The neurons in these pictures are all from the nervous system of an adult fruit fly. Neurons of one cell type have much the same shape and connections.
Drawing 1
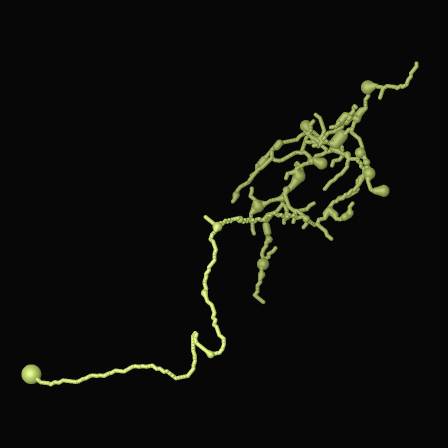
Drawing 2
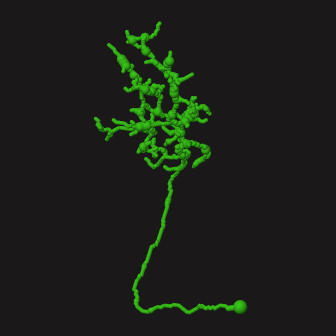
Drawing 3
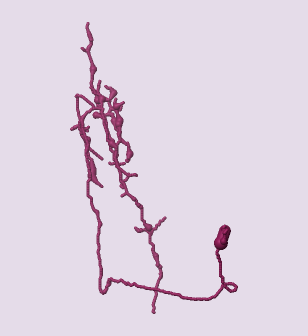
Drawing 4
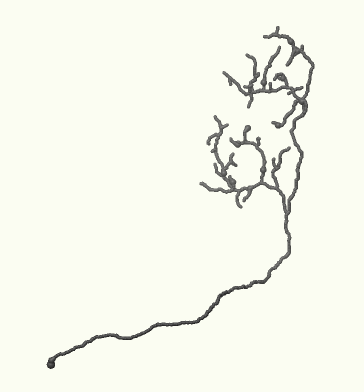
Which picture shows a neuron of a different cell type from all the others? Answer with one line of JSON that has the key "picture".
{"picture": 2}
